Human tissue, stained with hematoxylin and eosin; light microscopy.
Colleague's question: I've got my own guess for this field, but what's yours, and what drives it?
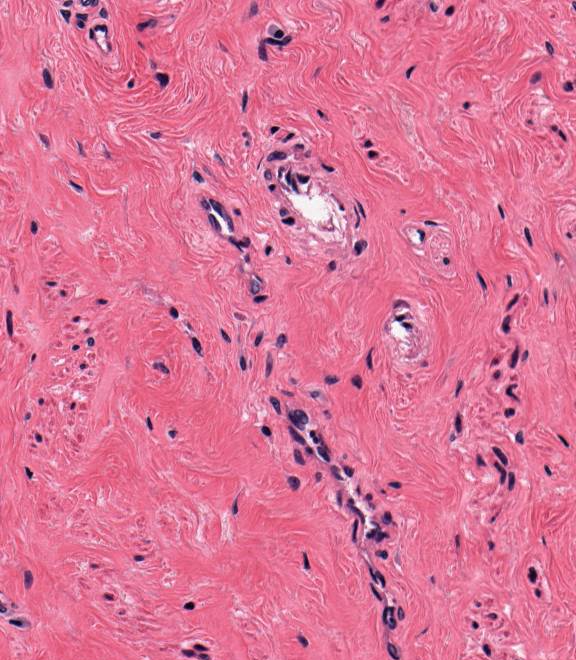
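Mainly shown here is dense connective tissue. Dense pink collagen occupies the whole field, and no epithelium is present. The collagen is arranged in wavy bundles that swirl and interlace in many directions.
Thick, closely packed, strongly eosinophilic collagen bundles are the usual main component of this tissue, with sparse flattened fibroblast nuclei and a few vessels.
Most nuclei in the field are small, dark and elongated or spindle-shaped. Small vessels with narrow, open white lumens lie in the upper centre.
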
